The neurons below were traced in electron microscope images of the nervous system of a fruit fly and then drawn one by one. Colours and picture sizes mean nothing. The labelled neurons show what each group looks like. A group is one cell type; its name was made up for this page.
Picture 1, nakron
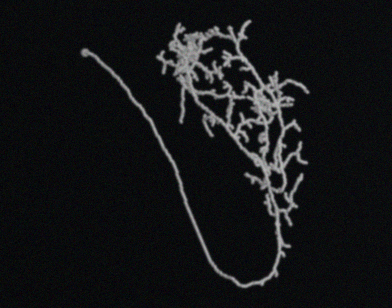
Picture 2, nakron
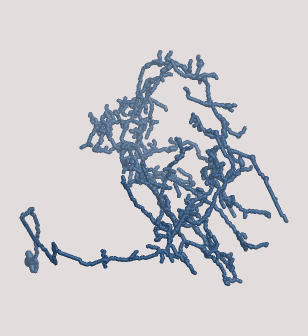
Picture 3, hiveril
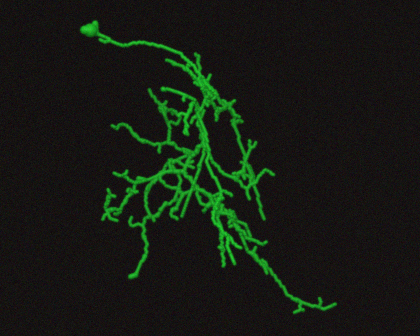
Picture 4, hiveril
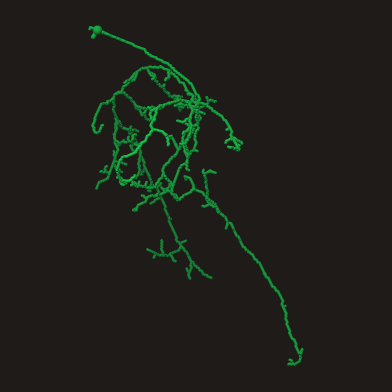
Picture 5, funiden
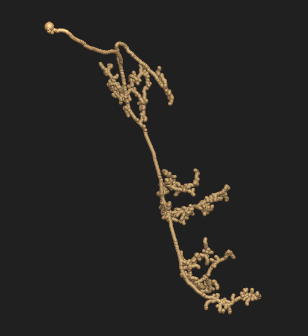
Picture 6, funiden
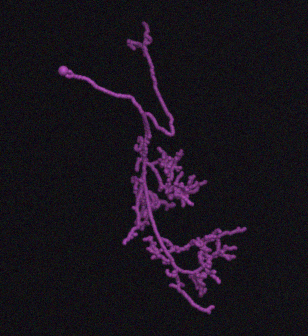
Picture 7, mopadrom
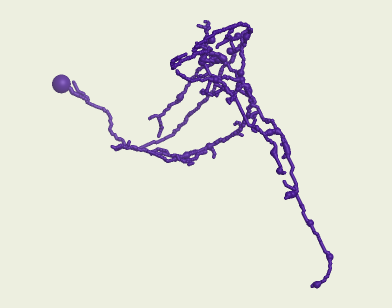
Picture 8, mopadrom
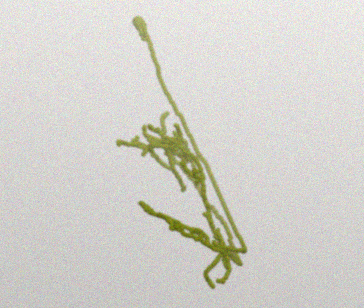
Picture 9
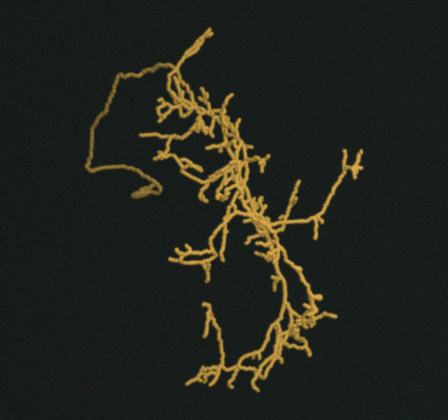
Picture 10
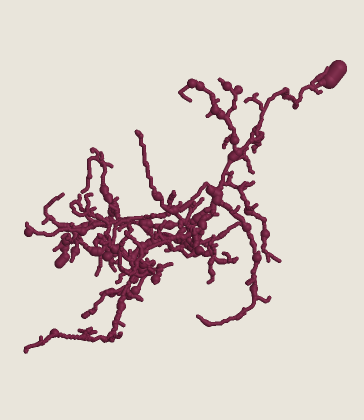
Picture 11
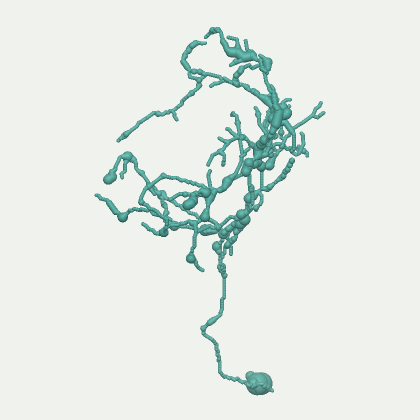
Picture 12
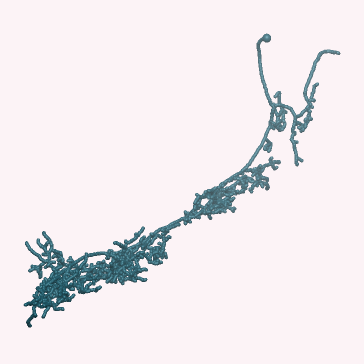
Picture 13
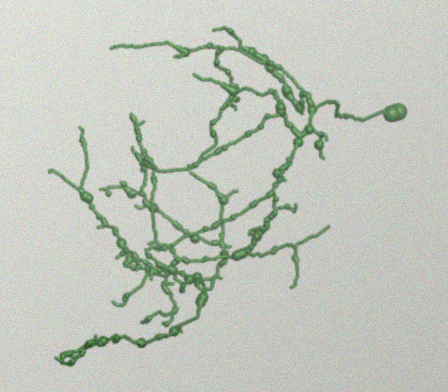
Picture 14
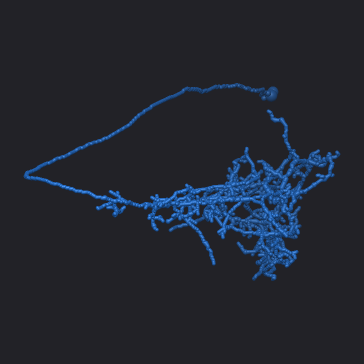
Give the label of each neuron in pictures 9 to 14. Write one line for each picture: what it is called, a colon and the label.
9: nakron
10: hiveril
11: mopadrom
12: funiden
13: hiveril
14: nakron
